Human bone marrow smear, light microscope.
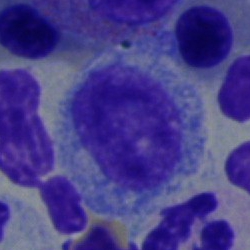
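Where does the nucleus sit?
Near the centre, with cytoplasm on all sides.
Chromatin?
Finely granular, fairly evenly spread.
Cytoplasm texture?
Finely stippled, no coarse granules.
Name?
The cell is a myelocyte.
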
